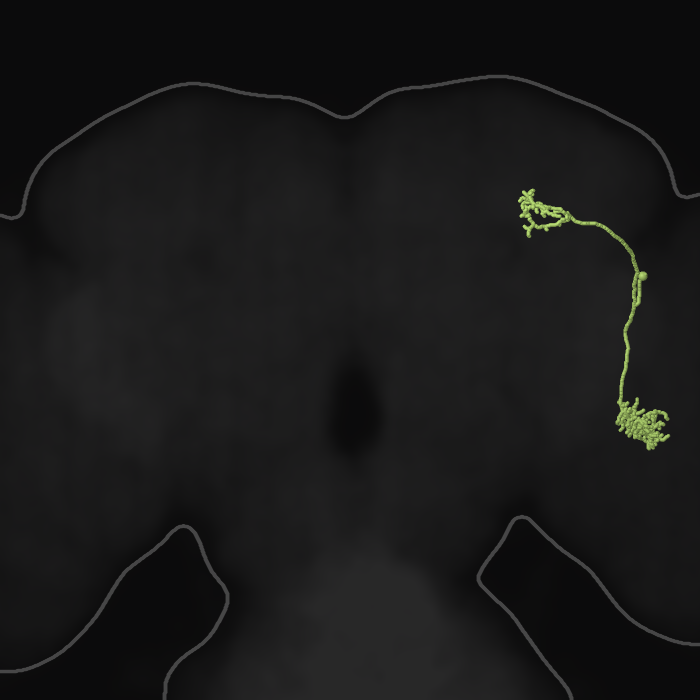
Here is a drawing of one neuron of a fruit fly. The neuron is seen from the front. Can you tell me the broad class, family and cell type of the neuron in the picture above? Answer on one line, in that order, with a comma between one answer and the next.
visual projection neuron, hemilineage VPNd2, LC10a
